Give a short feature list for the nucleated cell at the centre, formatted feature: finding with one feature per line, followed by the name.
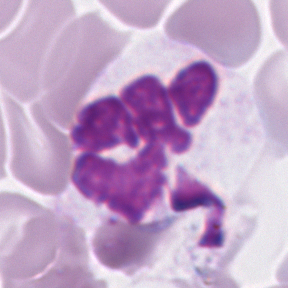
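Nucleus: take your time and count at least four separate lobes
Lobes: spread around a gap in the middle, not lined up in a row
Cytoplasm: plentiful and very pale pinkish-lilac
Outline: roughly round
Name: segmented neutrophil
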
